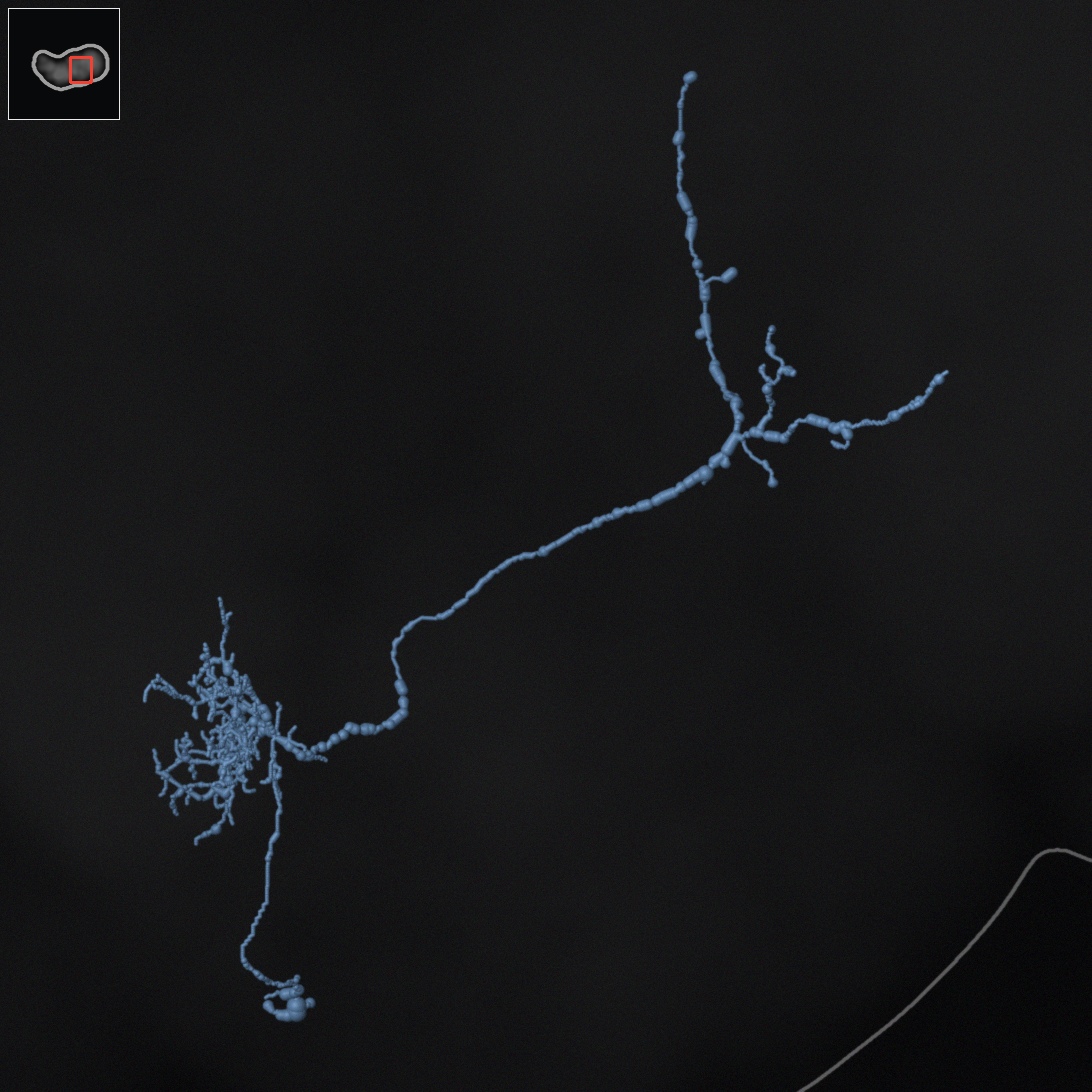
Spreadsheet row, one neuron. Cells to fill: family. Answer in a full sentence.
The family is hemilineage LB3.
